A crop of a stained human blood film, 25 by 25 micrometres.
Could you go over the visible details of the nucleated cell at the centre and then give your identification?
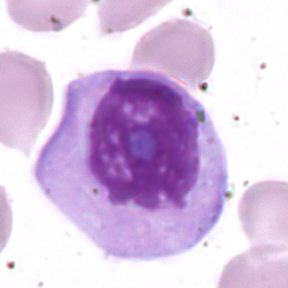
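Start with the outline: roughly oval, though the upper-left border is uneven and somewhat angular. Now find the nucleus, sitting off-centre toward the upper right. Near its centre you can see one pale bluish, round nucleolus. Look across the cytoplasm and you will find no distinct granules. This is a plasma cell.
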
